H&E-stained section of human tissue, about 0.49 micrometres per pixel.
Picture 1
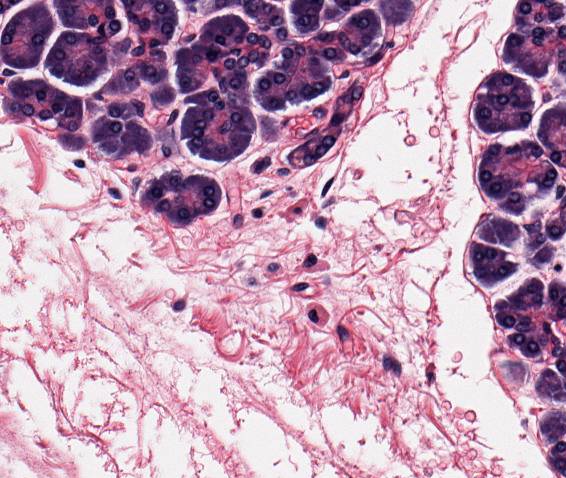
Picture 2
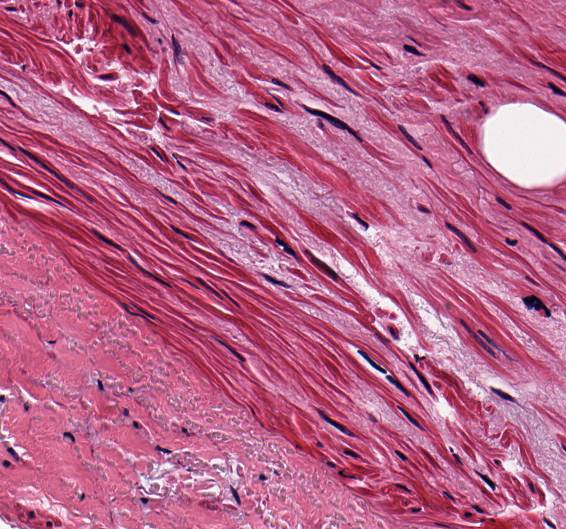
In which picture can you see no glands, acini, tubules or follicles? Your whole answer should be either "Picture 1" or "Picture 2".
Picture 2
